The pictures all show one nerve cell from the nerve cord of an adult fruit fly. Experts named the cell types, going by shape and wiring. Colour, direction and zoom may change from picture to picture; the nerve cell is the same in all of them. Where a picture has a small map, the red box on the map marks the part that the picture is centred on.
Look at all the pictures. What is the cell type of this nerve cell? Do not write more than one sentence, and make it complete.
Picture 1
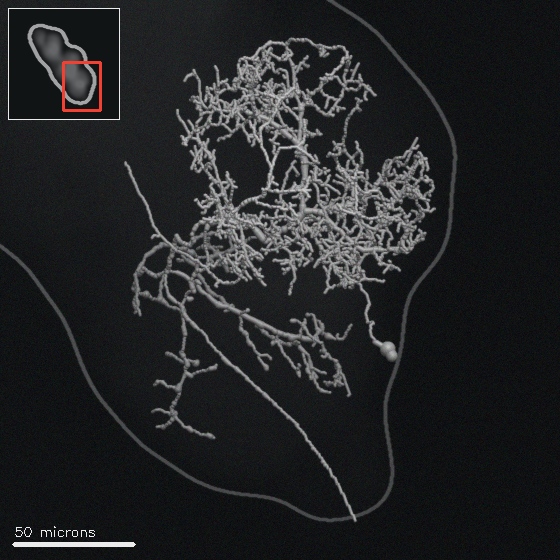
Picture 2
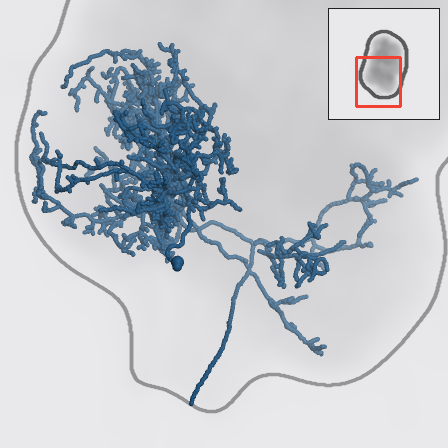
This particular nerve cell has the cell type AN07B015.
